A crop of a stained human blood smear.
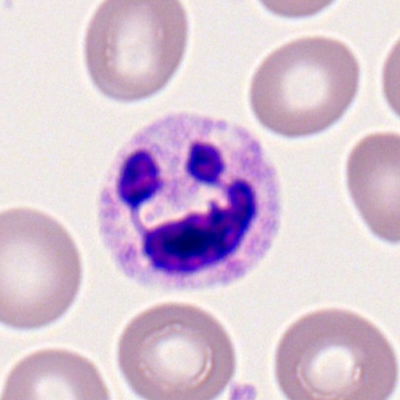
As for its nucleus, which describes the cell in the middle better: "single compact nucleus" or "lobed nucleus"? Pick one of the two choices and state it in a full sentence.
There are two or more lobes forming the nucleus of the cell.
